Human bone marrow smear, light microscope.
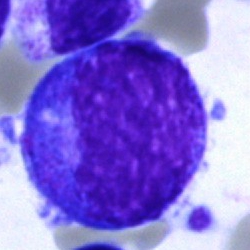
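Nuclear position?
Toward the right; wider cytoplasmic band on the left.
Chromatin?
Finely stippled, no coarse dark clumps.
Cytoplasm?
Deep blue, with a paler zone beside the nucleus on its left.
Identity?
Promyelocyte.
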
